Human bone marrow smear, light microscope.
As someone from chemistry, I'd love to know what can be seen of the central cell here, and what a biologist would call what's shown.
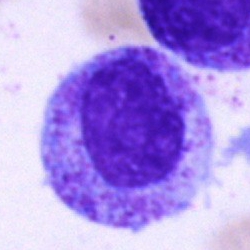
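Nucleus off-centre, toward upper right. Cytoplasm: moderate pale bluish rim, widest at lower left. Many reddish-purple granules throughout the cytoplasm; no vacuoles. Promyelocyte.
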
